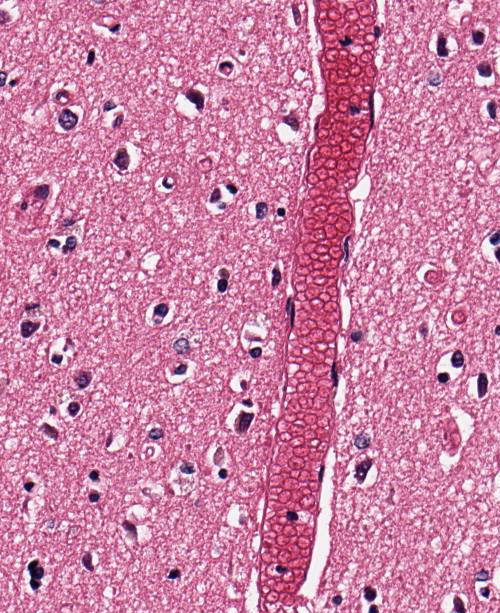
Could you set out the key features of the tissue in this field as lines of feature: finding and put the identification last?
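Vessel: one long vessel running vertically through the right-centre, top edge to bottom edge
Cell arrangement: scattered singly through the background
Epithelium and glands: none in the field
Most nuclei: small, round, dark-staining, little visible cytoplasm
Larger cells: a few, angular pink cytoplasm, paler nuclei, for example upper left
Tissue: cerebral cortex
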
